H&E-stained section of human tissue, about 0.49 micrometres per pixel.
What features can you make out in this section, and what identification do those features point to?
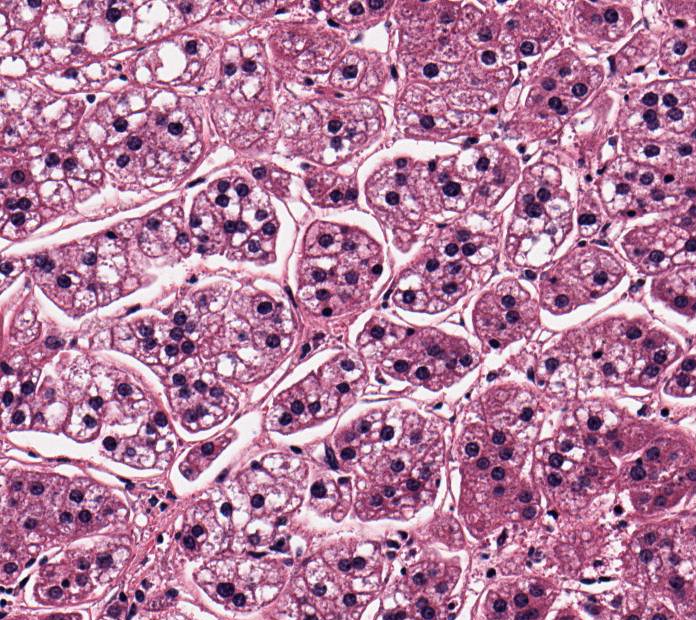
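The arrangement comes first: throughout the field, cells sit in rounded nests divided by thin septa. The cells are large and polygonal, with abundant pink cytoplasm full of many small clear vacuoles. The septa are delicate and bear scattered flattened, elongated nuclei. No adipocytes are seen. The section is adrenal gland.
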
